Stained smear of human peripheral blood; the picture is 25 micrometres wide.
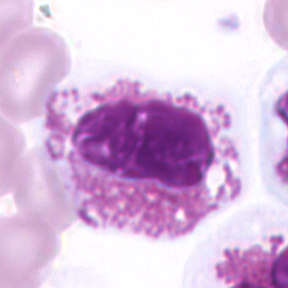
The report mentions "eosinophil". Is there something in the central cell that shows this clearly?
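Consistent with an eosinophil, the cytoplasm is densely packed with coarse granules.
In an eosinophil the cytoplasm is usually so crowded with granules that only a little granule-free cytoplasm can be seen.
The chromatin is dark purple and densely stained, and the nucleus sits in the upper part of the cell, with the broader band of cytoplasm below it. Less in keeping is the colour of the granules, which here are purplish-pink.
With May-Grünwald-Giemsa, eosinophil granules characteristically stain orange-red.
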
